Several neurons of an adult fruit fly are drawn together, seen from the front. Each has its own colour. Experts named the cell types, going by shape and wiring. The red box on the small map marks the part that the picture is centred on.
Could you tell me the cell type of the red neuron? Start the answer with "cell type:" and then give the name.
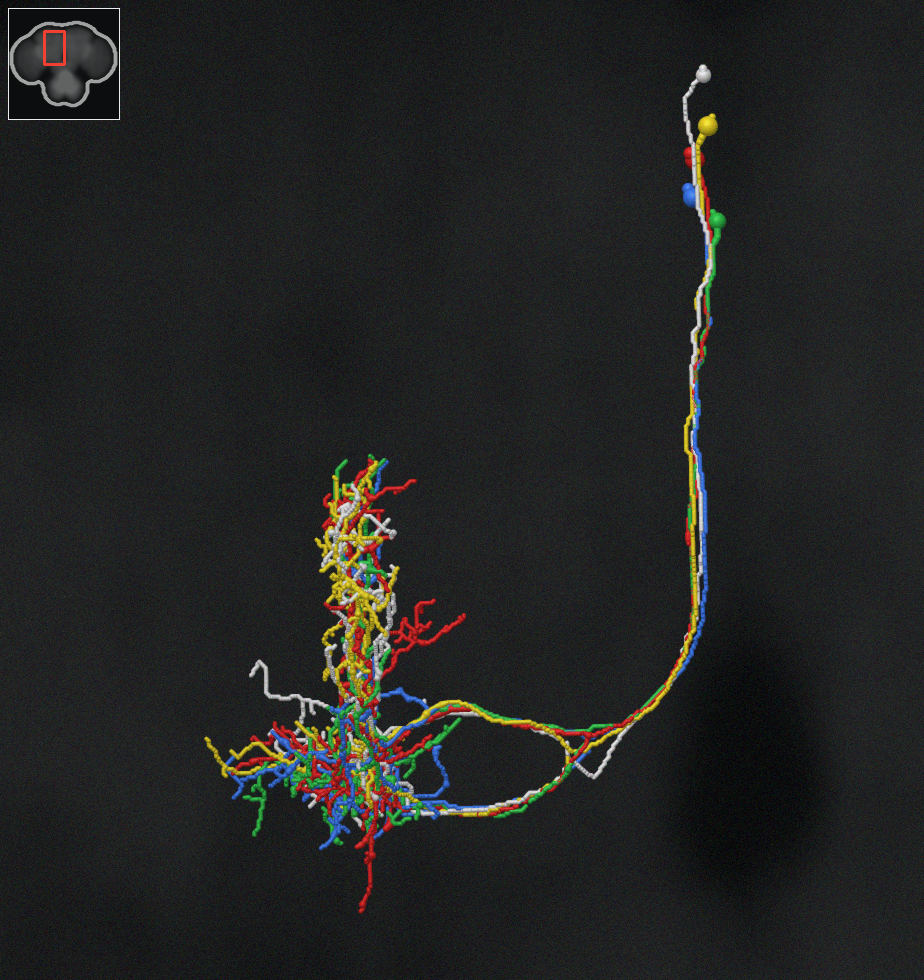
cell type: LAL132_a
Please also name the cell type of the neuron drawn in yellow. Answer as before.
cell type: LAL133_d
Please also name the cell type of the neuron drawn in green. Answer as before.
cell type: LAL132_b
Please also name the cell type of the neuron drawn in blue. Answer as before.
cell type: WED097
